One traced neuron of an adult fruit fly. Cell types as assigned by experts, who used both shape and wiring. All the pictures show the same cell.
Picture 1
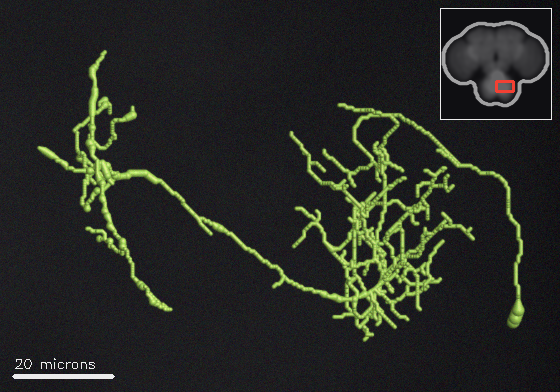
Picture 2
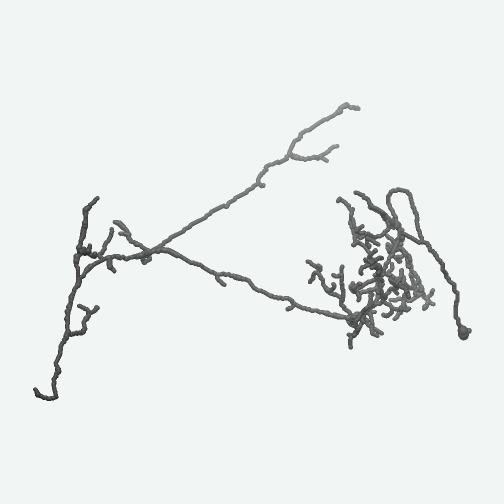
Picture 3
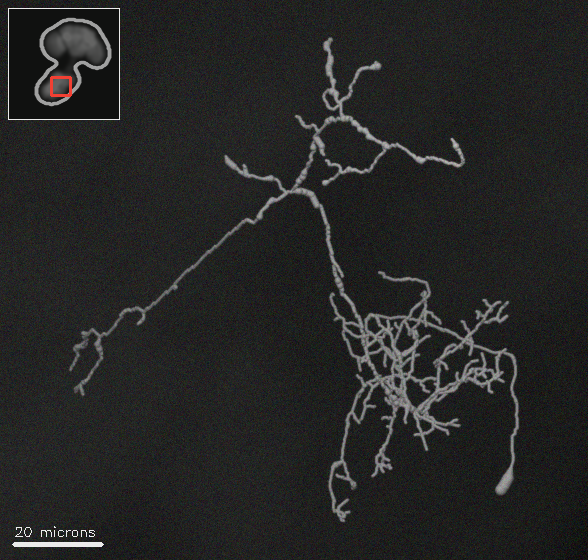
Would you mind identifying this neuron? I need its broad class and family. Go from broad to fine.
nerve-cord intrinsic neuron; hemilineage 19A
